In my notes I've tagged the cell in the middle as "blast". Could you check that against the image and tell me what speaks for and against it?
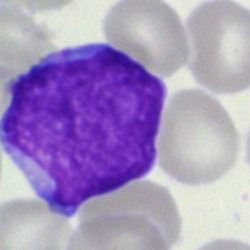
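First item, the outline: angular, with several straight sides rather than a smooth circle. Second item, the nucleus: one unlobed mass filling nearly the whole cell, so the cytoplasm is only a scant rim, widest at the lower left; this large share of nucleus goes with blast.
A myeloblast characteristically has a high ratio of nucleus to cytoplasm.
Third item, the chromatin: finely stippled and lacy, with no coarse dark clumps. Fourth item, the cytoplasm itself: pale blue where it shows, and free of vacuoles. Taken together, the name blast fits this cell better than promyelocyte.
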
